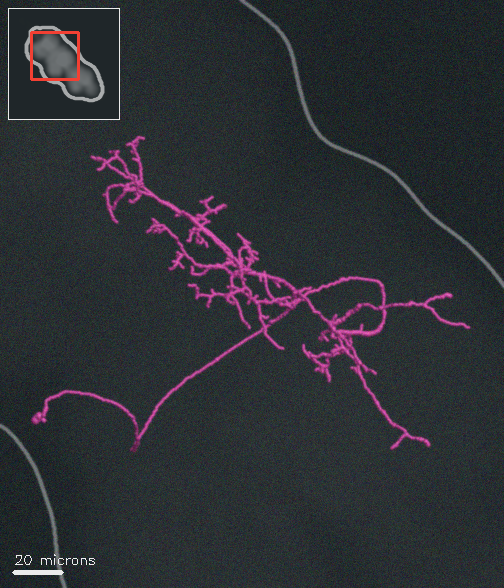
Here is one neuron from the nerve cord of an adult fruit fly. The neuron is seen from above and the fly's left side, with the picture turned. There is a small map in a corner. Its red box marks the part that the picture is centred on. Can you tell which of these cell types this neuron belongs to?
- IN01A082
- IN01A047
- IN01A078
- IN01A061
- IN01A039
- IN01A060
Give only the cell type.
IN01A060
